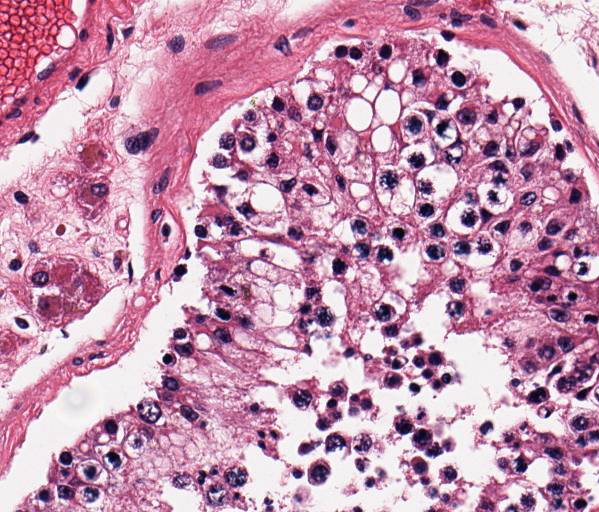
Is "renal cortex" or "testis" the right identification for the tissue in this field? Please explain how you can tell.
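Testis. Thick, layered eosinophilic collagen with flattened spindle-shaped nuclei borders the unit. Upper centre: many cells, pale vacuolated cytoplasm, round nuclei. Lower centre: loose round cells, dark round nuclei, in empty space. Left edge, outside the band: polygonal cells with abundant pink granular cytoplasm.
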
